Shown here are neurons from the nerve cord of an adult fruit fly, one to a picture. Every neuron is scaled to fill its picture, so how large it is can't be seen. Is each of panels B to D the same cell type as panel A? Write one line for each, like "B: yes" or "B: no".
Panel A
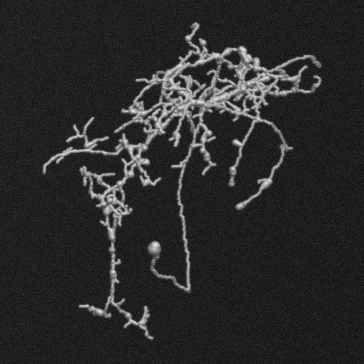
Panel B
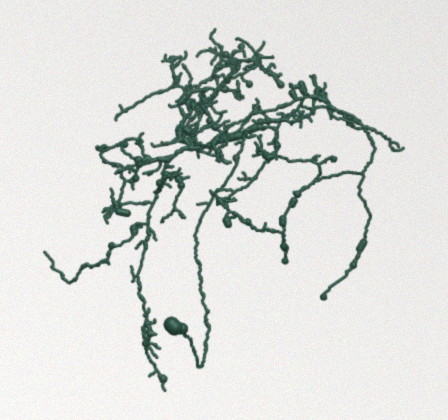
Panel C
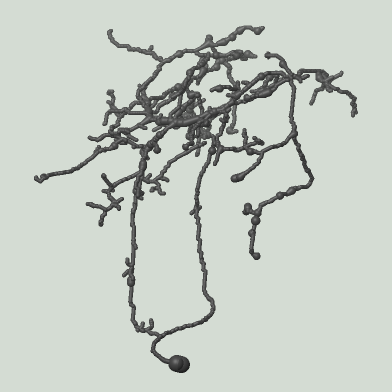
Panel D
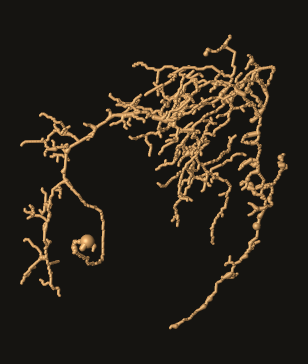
B: yes
C: yes
D: no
